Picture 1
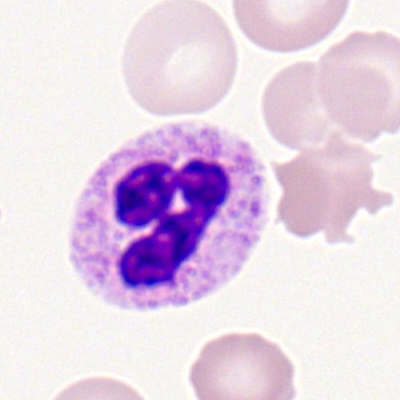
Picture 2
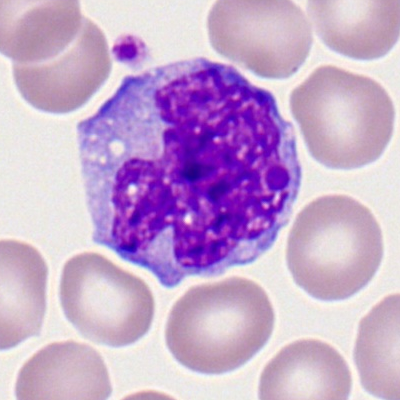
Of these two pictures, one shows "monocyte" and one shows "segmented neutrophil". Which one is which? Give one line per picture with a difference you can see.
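Picture 1 shows a segmented neutrophil: No vacuoles are seen in the cytoplasm.
Picture 2 shows a monocyte: A few small clear vacuoles sit in the cytoplasm on the left side.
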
